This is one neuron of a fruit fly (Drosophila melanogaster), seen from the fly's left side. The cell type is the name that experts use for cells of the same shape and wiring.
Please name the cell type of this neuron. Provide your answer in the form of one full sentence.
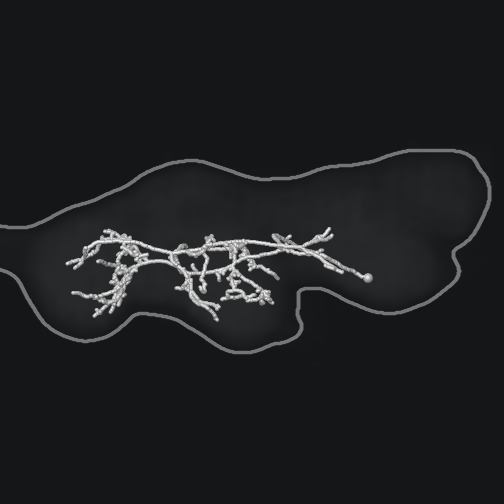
The cell type that fits this neuron is IN08B029.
